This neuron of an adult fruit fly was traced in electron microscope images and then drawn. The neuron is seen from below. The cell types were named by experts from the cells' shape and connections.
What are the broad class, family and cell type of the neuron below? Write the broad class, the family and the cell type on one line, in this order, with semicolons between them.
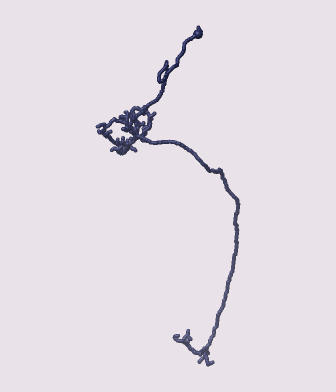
nerve-cord intrinsic neuron; hemilineage 10B; IN10B044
